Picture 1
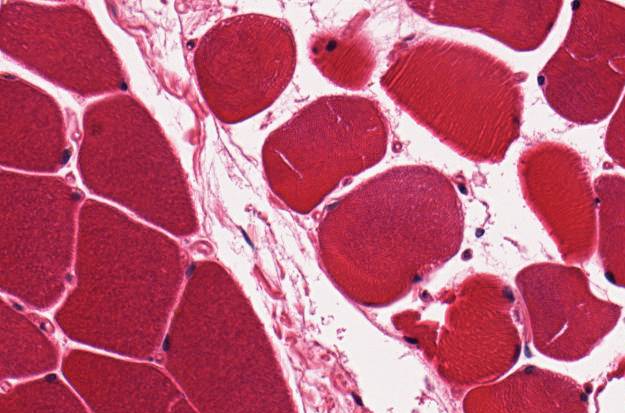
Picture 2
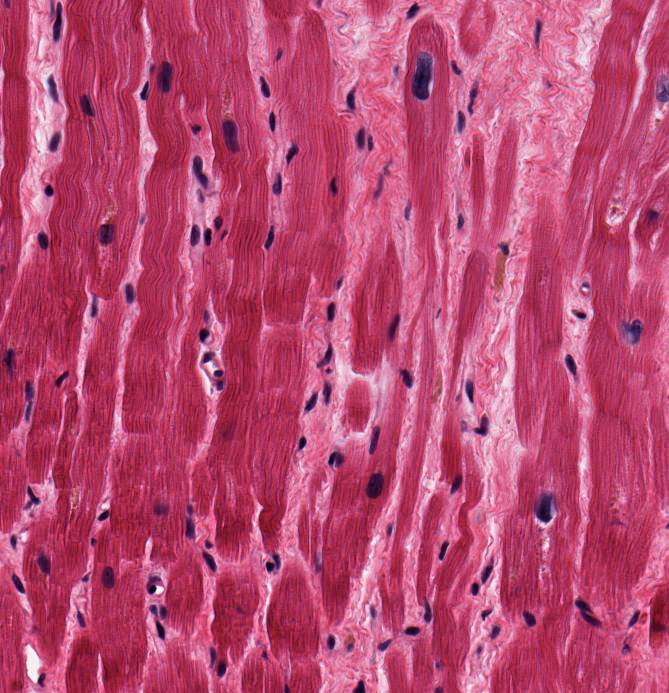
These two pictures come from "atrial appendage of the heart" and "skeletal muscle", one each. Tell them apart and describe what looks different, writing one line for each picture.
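Picture 1: skeletal muscle. The muscle fibre nuclei are small, dark and lie at the edges of the fibres.
Picture 2: atrial appendage of the heart. Each muscle cell has its nucleus in the centre of the fibre.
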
